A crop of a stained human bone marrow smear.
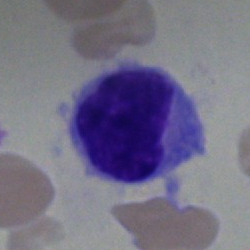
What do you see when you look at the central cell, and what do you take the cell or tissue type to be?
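Starting with the outline, the cell is roughly round. Next, the nucleus sits toward the left, leaving the cytoplasm mainly on the right. Within the nucleus, no nucleolus stands out. Last, no distinct granules are seen in the cytoplasm. The cell is a hairy cell.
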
